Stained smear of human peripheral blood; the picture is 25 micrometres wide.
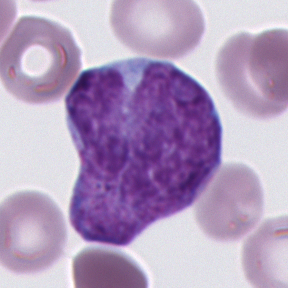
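Atypical promyelocyte, centre of a stained peripheral blood smear. Its nucleus has a deep notch in the top edge, giving a folded, heart-like outline. Chromatin is finely stippled and lacy rather than coarsely clumped. Scant pale blue cytoplasm forms only a thin rim around the nucleus.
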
